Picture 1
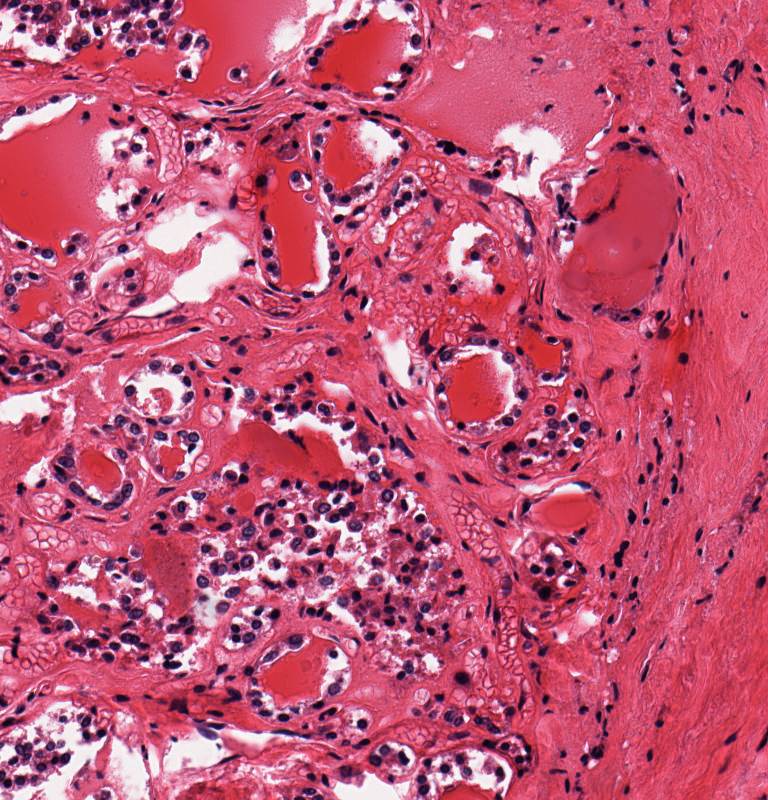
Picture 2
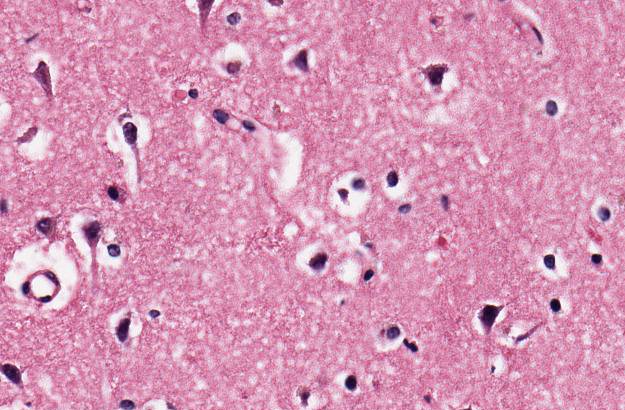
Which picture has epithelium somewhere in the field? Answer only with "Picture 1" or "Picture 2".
Picture 1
